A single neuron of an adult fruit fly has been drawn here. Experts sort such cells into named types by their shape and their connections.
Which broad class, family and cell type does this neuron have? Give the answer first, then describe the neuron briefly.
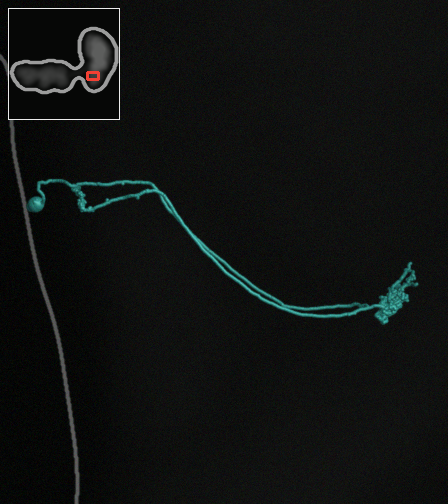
This is an optic-lobe intrinsic neuron. The family is T. Its cell type is T4d. As drawn here it is more than twice as wide as it is tall.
